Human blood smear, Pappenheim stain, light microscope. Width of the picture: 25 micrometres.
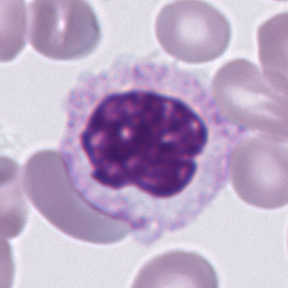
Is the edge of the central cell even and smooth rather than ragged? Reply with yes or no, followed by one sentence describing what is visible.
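No. The cell's outline is irregular, with a ruffled, uneven edge.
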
